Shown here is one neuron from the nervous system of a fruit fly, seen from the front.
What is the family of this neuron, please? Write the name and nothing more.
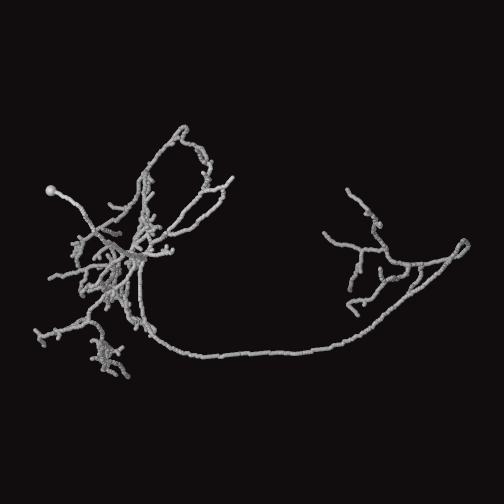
hemilineage 01A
